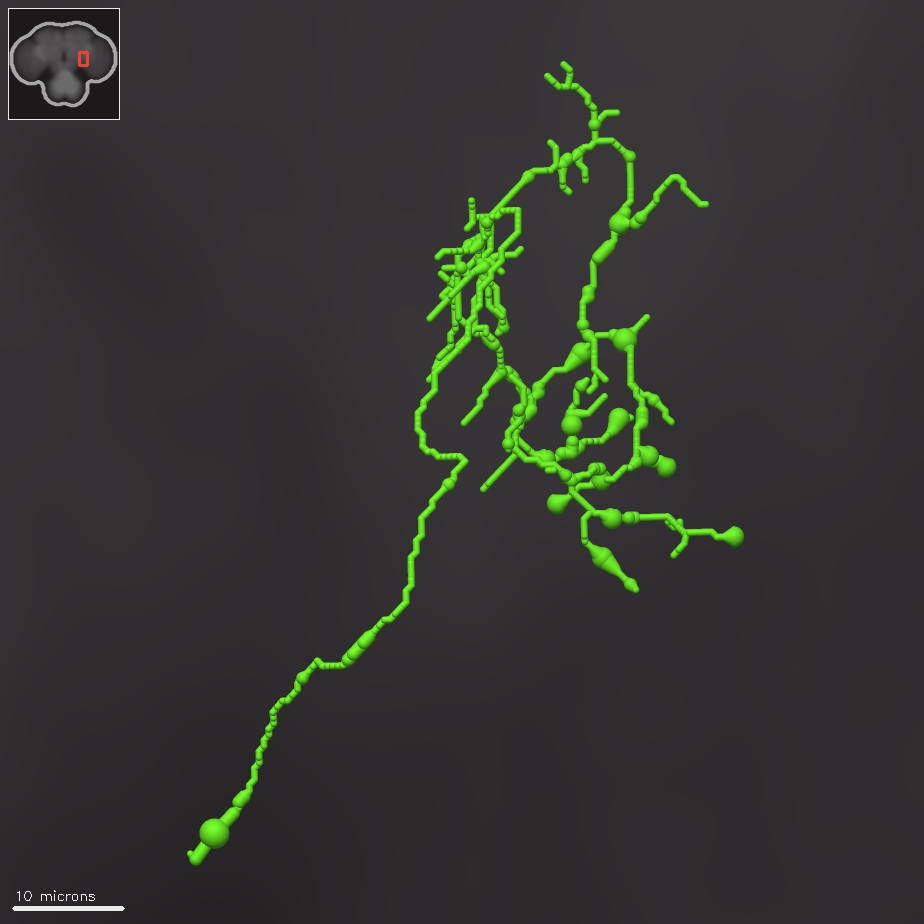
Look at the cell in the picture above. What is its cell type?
Li27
